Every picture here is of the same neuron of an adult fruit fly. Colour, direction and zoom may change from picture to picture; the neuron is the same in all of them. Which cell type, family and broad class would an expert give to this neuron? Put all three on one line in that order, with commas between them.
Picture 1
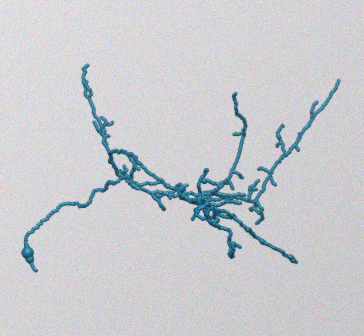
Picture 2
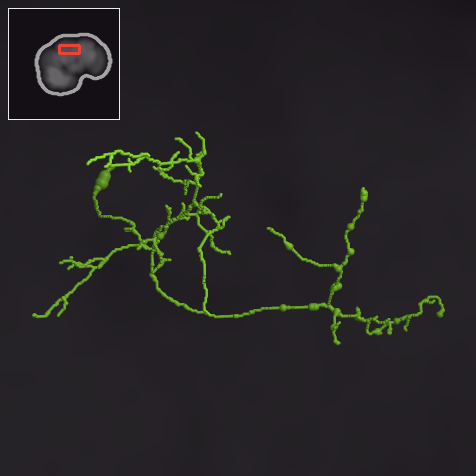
CB1876, hemilineage PSp3, central-brain intrinsic neuron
